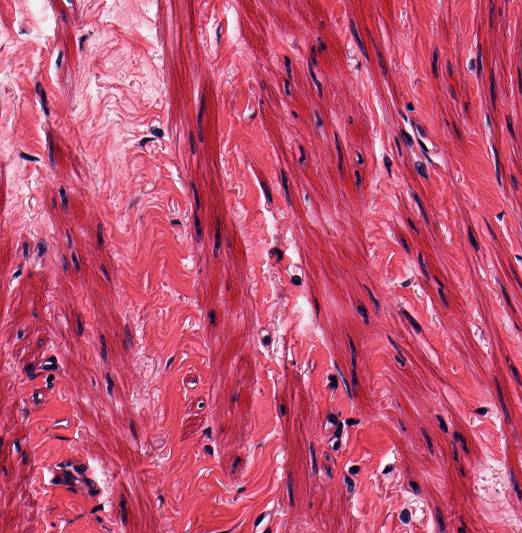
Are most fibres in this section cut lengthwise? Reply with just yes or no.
Yes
